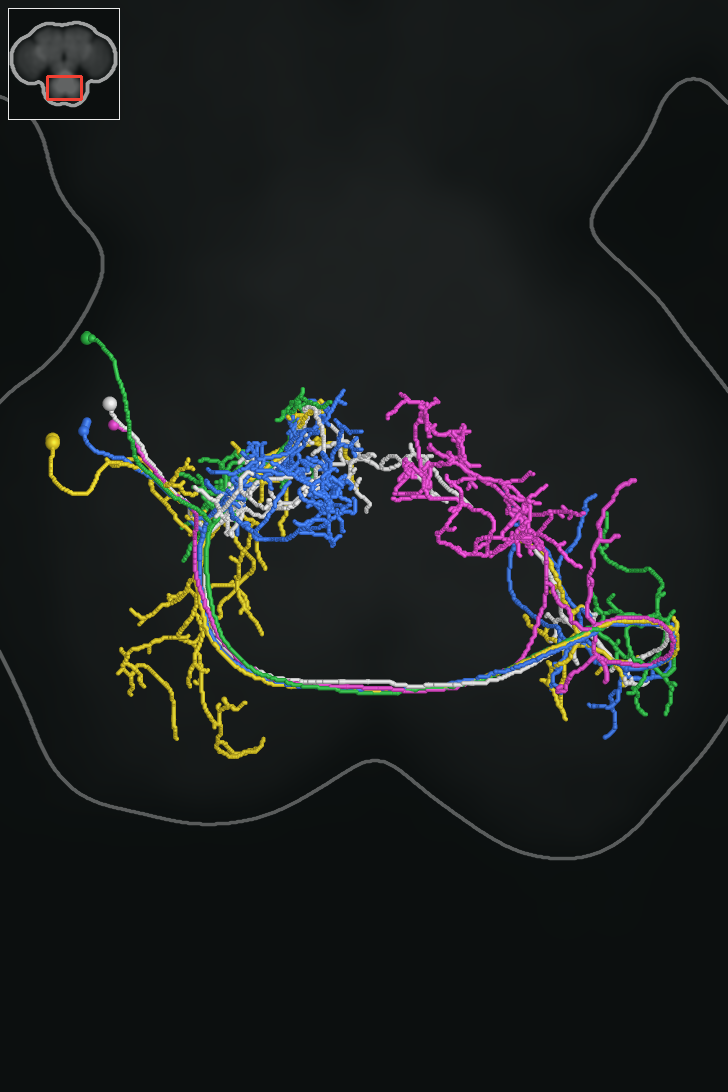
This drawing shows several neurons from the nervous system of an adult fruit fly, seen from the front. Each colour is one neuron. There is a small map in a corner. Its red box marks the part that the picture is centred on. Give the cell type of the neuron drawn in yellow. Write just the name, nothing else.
IN01A054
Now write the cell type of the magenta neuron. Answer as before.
IN01A062_c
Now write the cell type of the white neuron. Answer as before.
IN01A070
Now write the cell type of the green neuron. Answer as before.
IN01A073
